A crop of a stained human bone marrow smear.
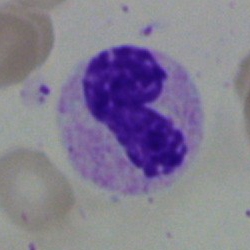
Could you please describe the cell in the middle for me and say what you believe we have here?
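Outline first: round and smooth. Next, the nucleus: bent, with a deep notch cut into its right side. Then the chromatin: dense and coarsely clumped. Last, the cytoplasm: pale pinkish-lilac. This cell is a band neutrophil.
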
